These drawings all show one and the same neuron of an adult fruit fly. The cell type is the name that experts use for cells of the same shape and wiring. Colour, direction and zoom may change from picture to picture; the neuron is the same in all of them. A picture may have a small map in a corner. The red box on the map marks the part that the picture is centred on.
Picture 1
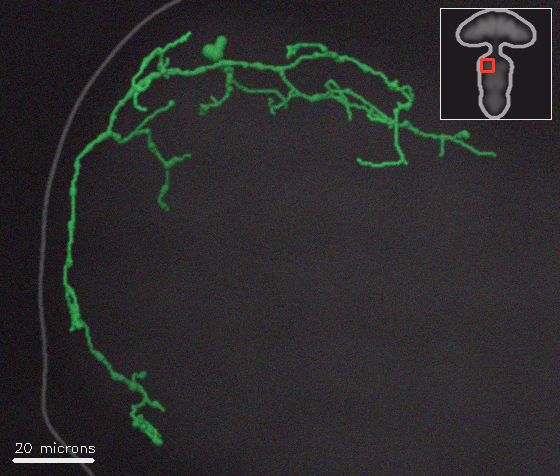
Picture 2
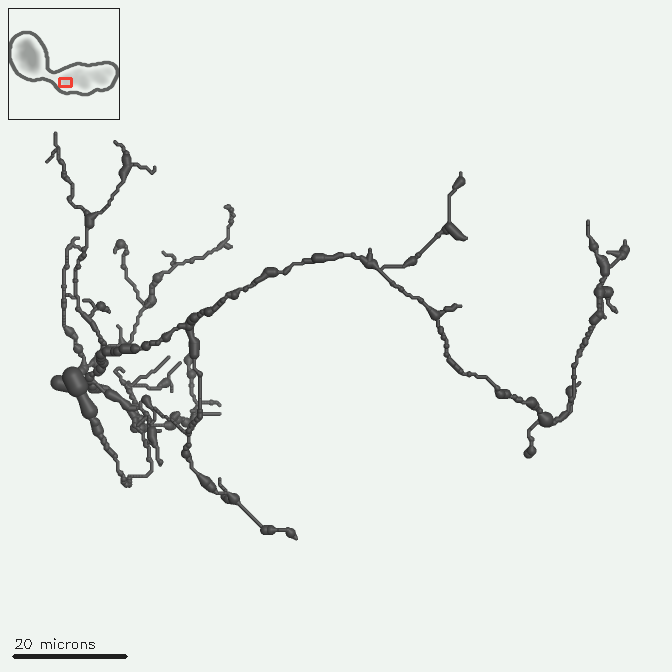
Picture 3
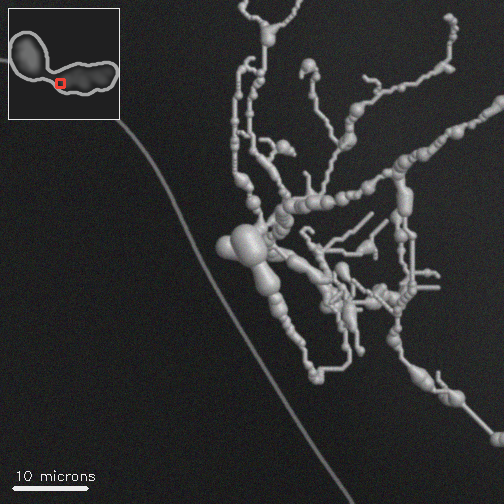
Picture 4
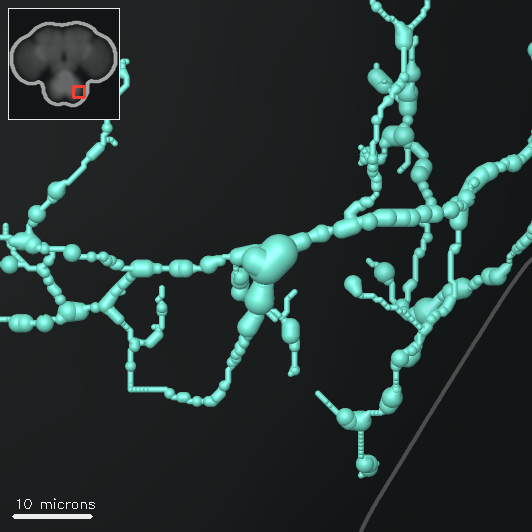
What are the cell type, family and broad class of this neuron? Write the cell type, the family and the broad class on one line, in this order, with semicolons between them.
IN13A059; hemilineage 13A; nerve-cord intrinsic neuron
